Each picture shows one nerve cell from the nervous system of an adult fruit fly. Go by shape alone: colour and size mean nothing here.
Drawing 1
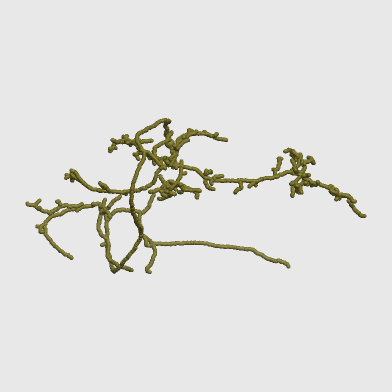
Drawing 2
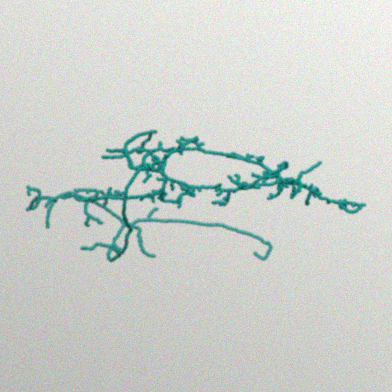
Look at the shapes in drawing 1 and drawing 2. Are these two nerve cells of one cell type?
yes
